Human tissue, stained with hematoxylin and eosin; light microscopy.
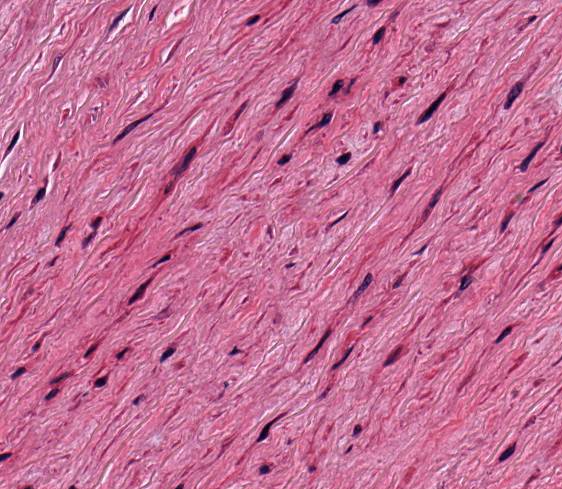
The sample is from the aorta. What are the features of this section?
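The fibres run with a fine waviness rather than straight. Scattered among them are elongated, spindle-shaped nuclei with tapered ends, their long axes parallel to the fibres. These nuclei are spread fairly evenly across the field, without clustering.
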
